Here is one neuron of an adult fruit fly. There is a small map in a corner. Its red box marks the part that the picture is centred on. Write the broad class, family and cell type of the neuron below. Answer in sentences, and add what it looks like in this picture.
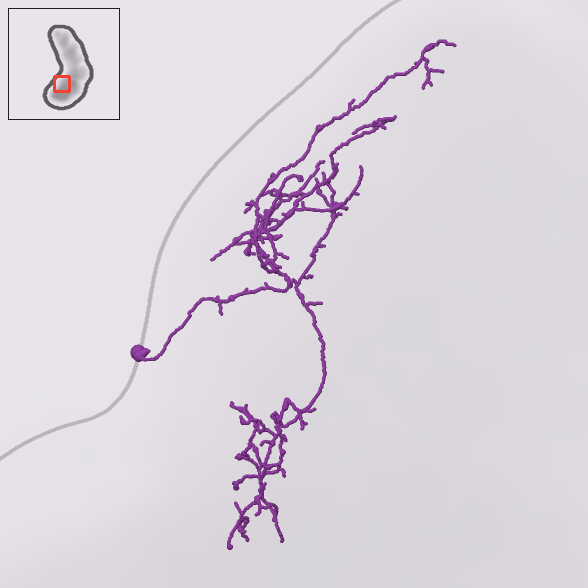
Its broad class is central-brain intrinsic neuron. Its family is hemilineage CLp1. It is of cell type SLP412_b. Dozens of branch ends can be seen. As drawn here it is taller than it is wide.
